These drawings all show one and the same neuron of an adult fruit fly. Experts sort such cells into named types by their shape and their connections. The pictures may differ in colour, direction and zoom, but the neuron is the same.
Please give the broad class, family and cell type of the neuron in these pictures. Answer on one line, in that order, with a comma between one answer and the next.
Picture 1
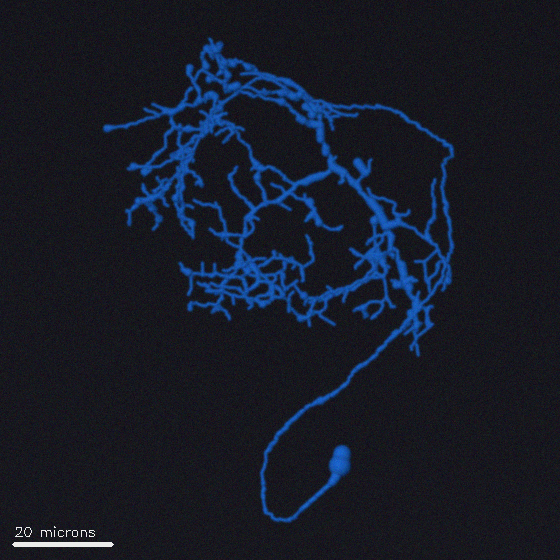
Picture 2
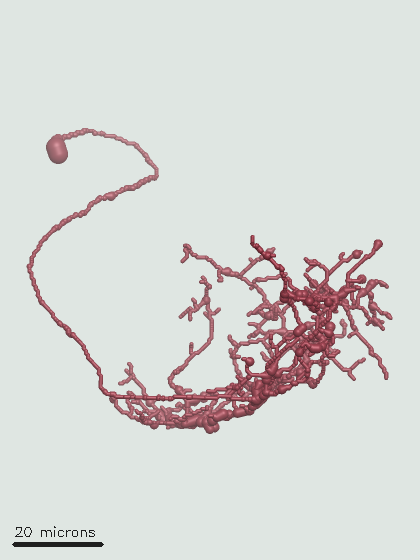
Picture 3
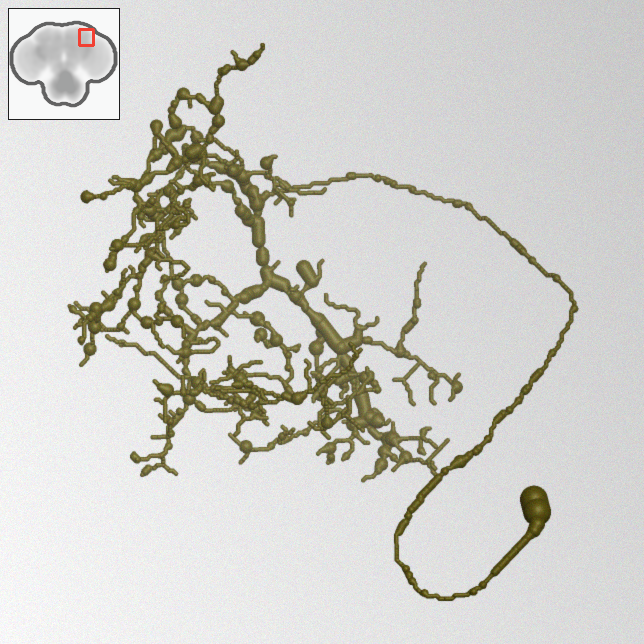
central-brain intrinsic neuron, hemilineage SLPav2, LHAV5e1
